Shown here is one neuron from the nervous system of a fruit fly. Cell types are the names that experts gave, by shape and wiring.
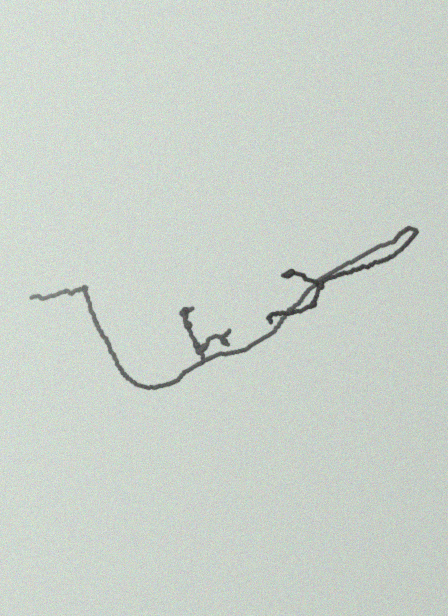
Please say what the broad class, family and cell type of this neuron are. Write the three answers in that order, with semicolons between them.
sensory neuron entering the brain; class olfactory; ORN_VM2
